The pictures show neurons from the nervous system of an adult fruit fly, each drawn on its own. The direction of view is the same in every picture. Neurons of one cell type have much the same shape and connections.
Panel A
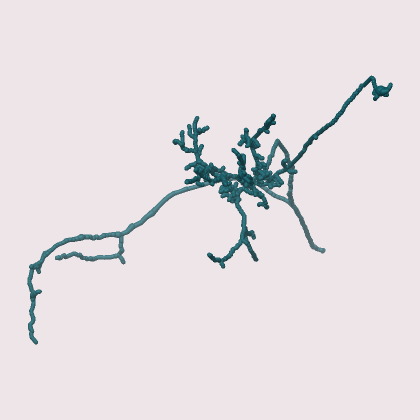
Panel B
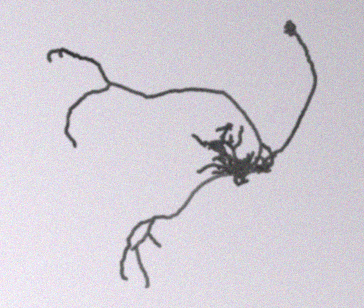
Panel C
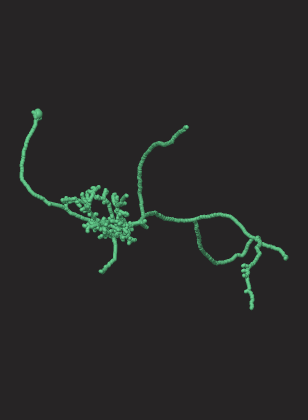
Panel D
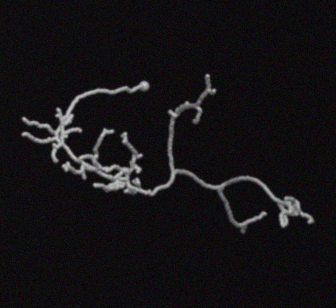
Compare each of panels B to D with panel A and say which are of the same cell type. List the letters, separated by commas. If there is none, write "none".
B, C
